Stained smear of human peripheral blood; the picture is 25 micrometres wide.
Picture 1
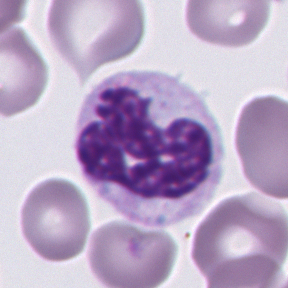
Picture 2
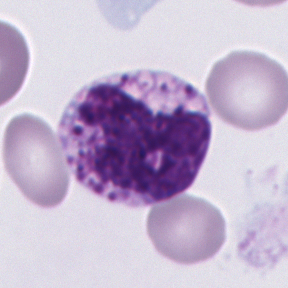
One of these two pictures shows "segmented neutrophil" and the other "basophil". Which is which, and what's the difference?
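Picture 1 shows a segmented neutrophil, and picture 2 shows a basophil. First, the granules: picture 1 holds only faint, fine speckling in its cytoplasm, with no coarse coloured granules, while picture 2 has coarse dark purple granules scattered through the cytoplasm.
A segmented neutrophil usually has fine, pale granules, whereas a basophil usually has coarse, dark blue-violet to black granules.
Second, the nucleus: picture 1 shows dark purple, coarsely clumped chromatin with paler spaces between the clumps, no nucleoli, and a size of about 12 by 10 micrometres; in picture 2 some dark granules lie over the nucleus.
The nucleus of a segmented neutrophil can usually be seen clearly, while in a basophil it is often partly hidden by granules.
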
